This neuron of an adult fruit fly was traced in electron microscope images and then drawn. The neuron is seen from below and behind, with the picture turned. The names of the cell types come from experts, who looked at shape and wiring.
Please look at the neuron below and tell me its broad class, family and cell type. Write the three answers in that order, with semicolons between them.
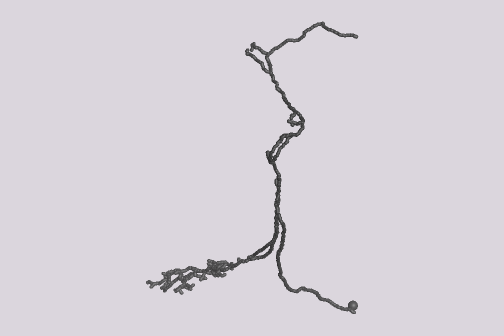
central-brain intrinsic neuron; hemilineage WEDa2; LAL048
